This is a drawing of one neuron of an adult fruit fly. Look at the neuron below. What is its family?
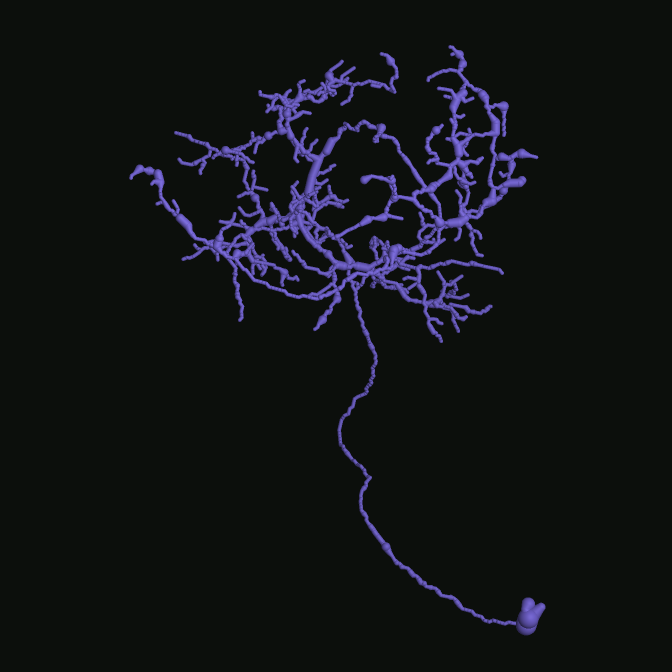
hemilineage LHa2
